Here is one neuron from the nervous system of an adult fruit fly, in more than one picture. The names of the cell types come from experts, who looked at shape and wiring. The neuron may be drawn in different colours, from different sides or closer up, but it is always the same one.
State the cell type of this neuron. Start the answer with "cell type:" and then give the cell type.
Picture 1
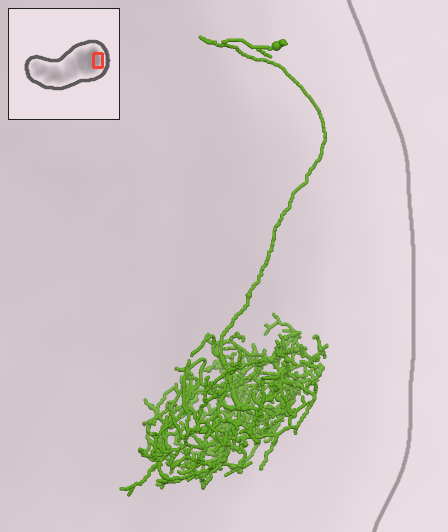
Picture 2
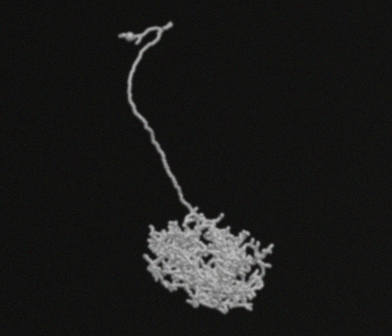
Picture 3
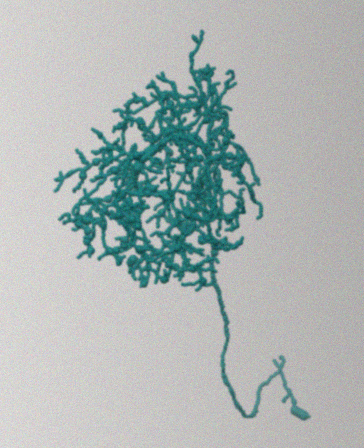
cell type: AVLP419_b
